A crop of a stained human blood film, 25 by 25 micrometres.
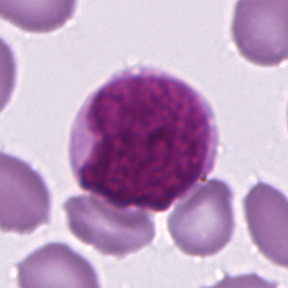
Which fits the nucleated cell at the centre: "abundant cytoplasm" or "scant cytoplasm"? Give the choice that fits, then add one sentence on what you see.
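Scant cytoplasm. The nucleus fills most of the cell.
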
